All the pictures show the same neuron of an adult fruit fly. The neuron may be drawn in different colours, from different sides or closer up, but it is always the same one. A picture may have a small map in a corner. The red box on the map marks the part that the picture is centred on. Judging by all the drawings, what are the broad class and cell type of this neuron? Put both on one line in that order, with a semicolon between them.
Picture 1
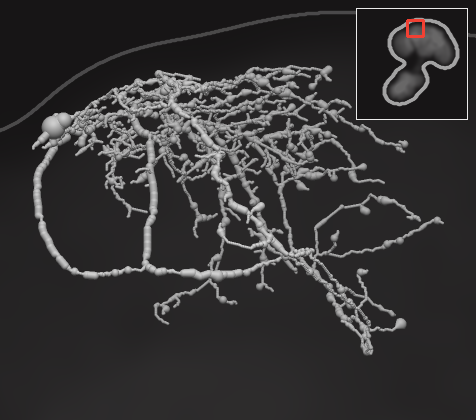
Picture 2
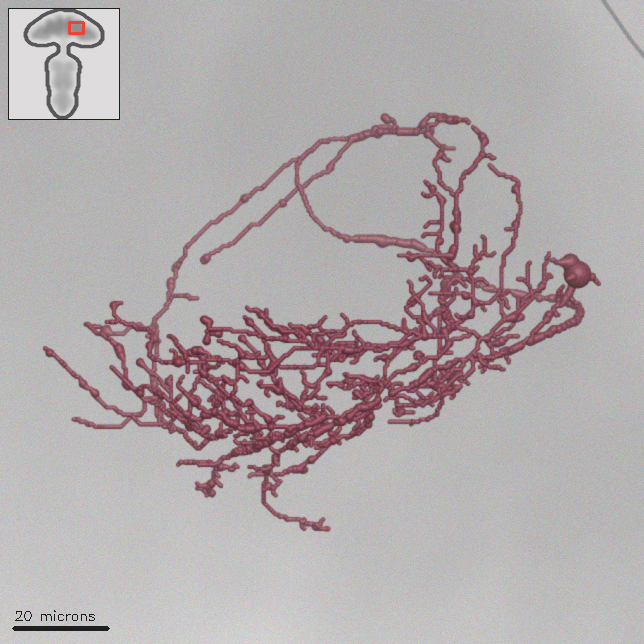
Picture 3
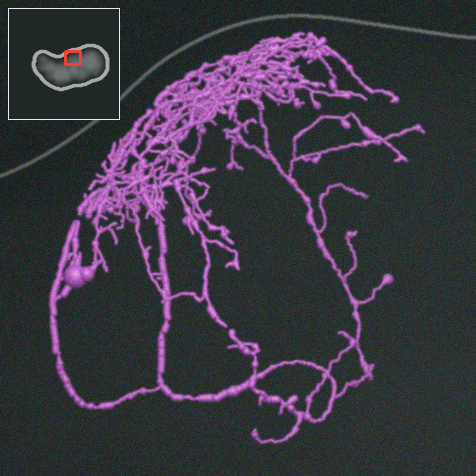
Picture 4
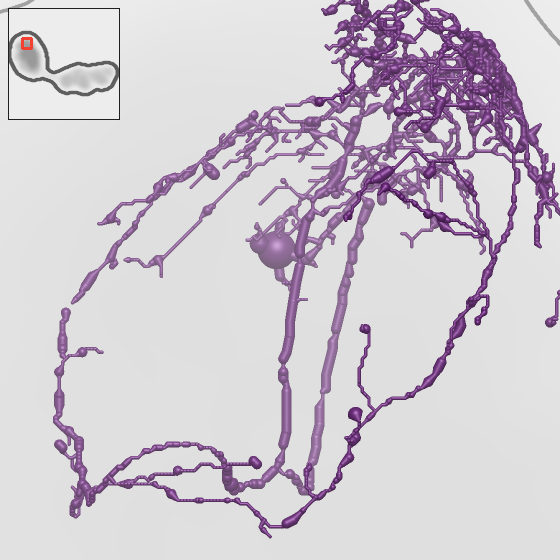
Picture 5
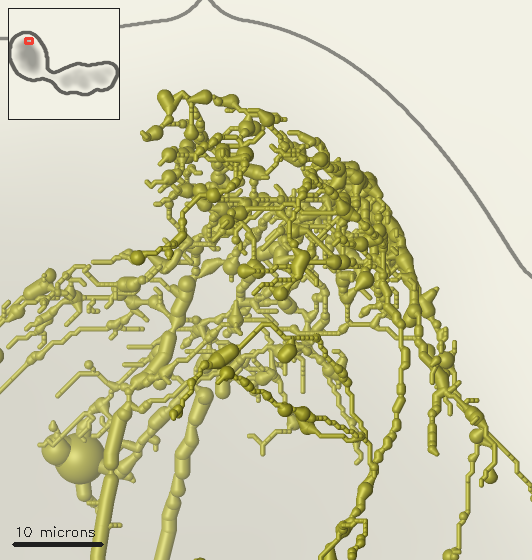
central-brain intrinsic neuron; SLP373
